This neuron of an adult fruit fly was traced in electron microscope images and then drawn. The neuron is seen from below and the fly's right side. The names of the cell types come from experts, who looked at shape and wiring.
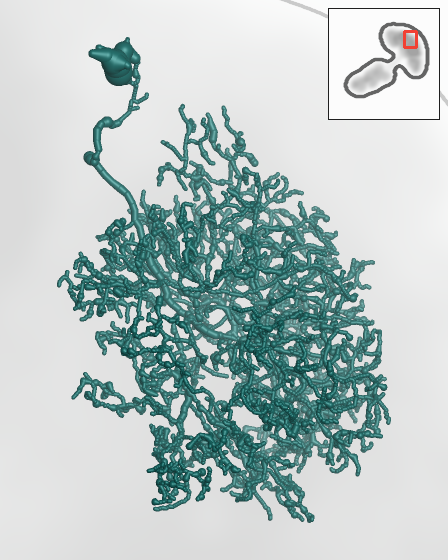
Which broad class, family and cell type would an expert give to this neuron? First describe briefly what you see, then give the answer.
It lies in the brain. More than a hundred branch ends can be seen. Its broad class is central-brain intrinsic neuron. Its family is hemilineage ALl1_dorsal. Its cell type is lLN1_bc.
